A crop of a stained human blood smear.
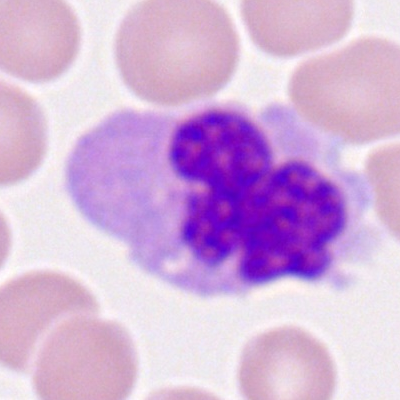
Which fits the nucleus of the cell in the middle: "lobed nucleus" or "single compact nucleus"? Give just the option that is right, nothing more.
Lobed nucleus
